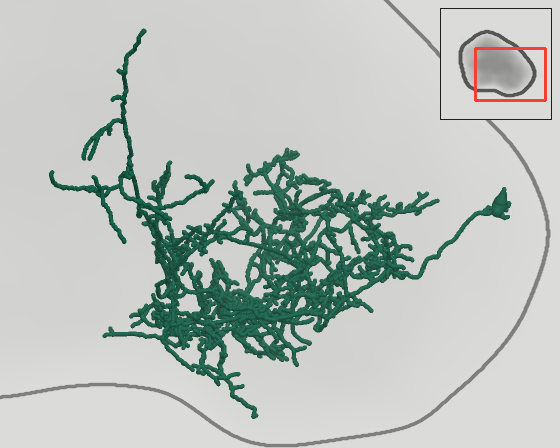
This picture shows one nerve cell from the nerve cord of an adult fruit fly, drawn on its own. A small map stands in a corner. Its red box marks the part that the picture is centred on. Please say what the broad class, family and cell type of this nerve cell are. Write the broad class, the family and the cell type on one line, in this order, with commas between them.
nerve-cord intrinsic neuron, hemilineage 14A, IN14A044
